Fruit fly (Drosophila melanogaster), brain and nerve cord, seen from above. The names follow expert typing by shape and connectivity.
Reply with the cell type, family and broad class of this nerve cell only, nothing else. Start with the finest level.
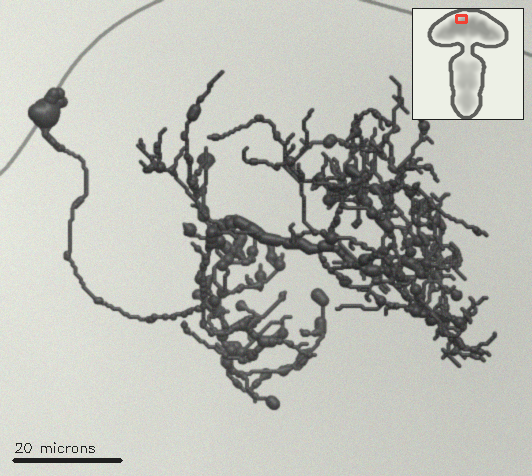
l2LN19; hemilineage ALl1_dorsal; central-brain intrinsic neuron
